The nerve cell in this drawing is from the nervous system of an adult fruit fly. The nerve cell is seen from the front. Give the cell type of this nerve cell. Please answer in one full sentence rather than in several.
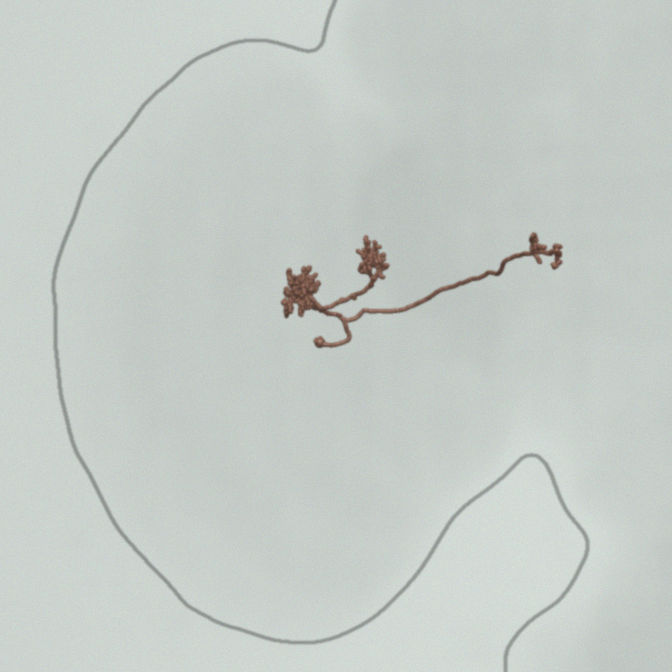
This nerve cell falls under the cell type LLPC1.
